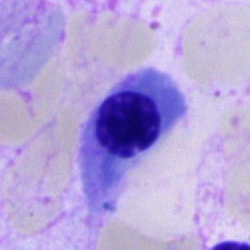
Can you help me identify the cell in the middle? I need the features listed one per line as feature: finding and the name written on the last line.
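Outline: irregular, tapering into a narrow tail toward the bottom
Chromatin: dark purple, coarsely clumped
Nucleoli: none visible
Cytoplasmic granules: none
Name: erythroblast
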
